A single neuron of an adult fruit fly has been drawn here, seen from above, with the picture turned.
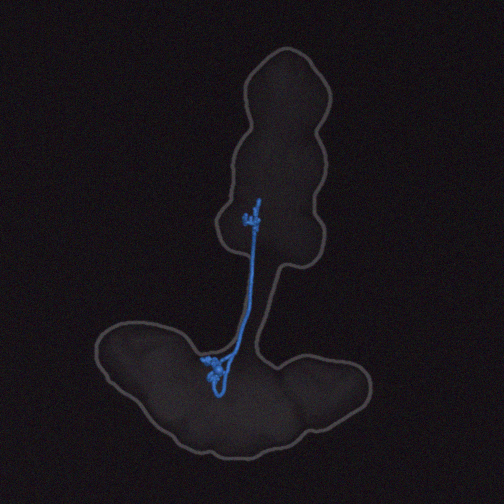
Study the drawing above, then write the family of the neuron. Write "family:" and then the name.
family: hemilineage PSp2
